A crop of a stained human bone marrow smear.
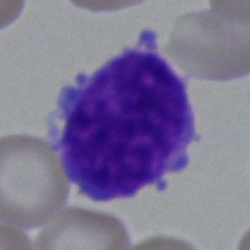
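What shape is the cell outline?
Roughly oval, with an uneven, knobbly edge.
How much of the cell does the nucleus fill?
Almost the whole cell.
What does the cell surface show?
Small blue bleb-like projections, most of them along the upper left edge.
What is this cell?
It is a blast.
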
